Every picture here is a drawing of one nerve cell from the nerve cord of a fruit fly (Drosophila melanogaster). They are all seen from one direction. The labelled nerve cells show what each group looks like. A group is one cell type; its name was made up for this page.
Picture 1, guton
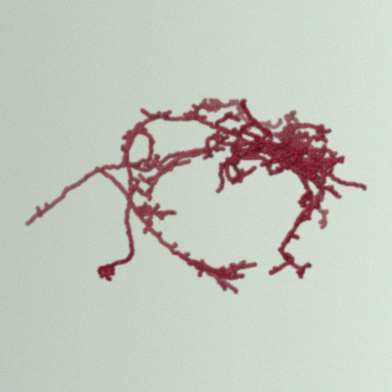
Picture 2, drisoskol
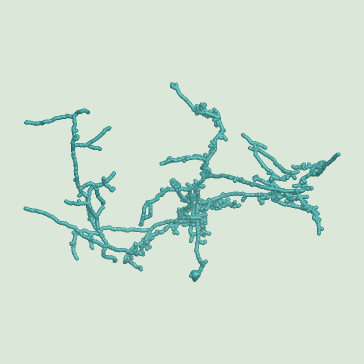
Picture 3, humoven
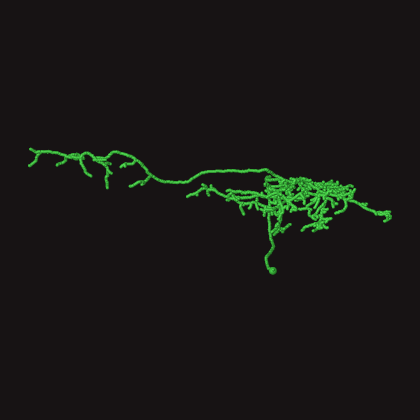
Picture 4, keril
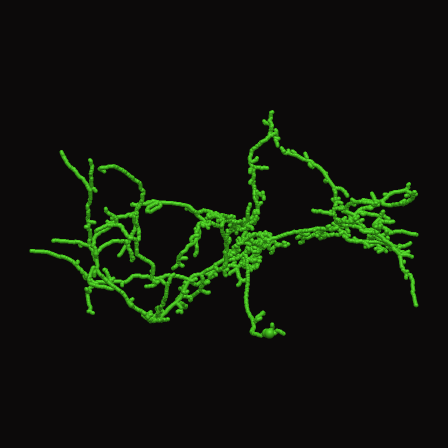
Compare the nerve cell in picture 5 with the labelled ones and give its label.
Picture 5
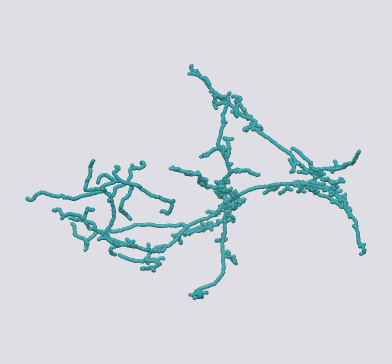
drisoskol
